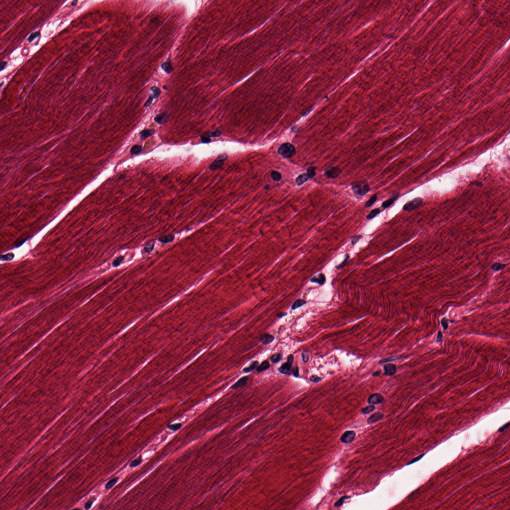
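Skeletal muscle, haematoxylin and eosin stained section. The cytoplasm of the skeletal muscle fibres is deeply and evenly eosinophilic, a strong red. Fine lengthwise streaks run along the fibres within their cytoplasm. The nuclei are small, oval to elongated and dark purple, and lie mostly in the septa and at the fibre edges rather than in the centres.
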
